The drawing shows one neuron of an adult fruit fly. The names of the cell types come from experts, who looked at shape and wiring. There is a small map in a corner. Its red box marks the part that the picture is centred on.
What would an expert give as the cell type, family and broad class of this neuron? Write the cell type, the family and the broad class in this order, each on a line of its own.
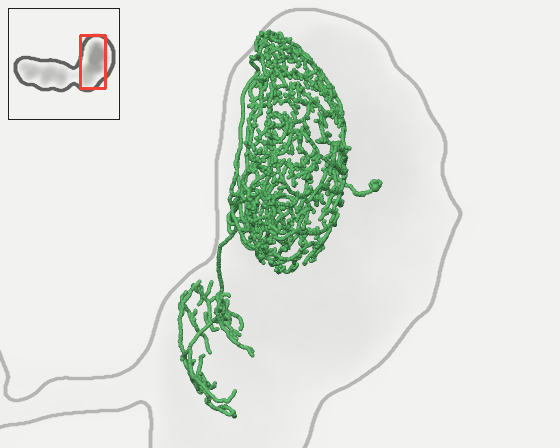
MeVPLo1
MeVPLo
visual projection neuron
